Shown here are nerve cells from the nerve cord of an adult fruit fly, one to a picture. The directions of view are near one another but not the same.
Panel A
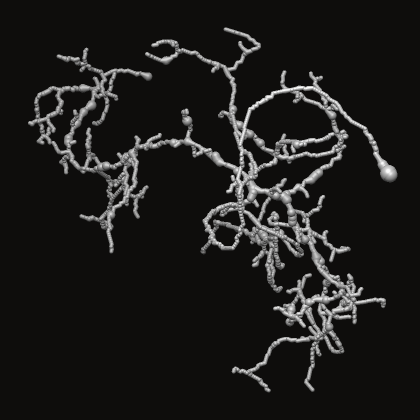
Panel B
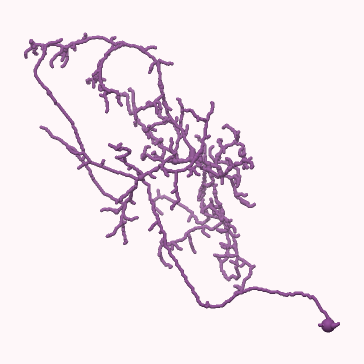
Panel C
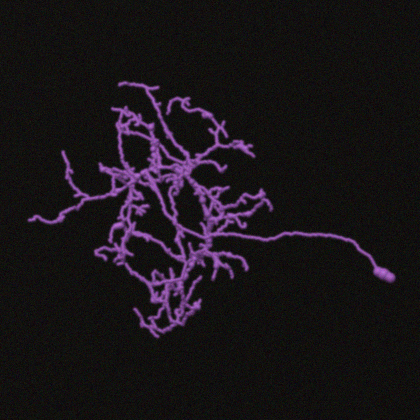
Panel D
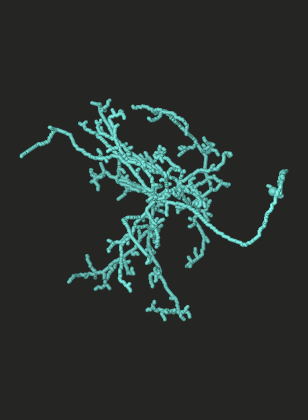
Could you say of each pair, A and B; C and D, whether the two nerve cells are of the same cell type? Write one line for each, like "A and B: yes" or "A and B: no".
A and B: no
C and D: yes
